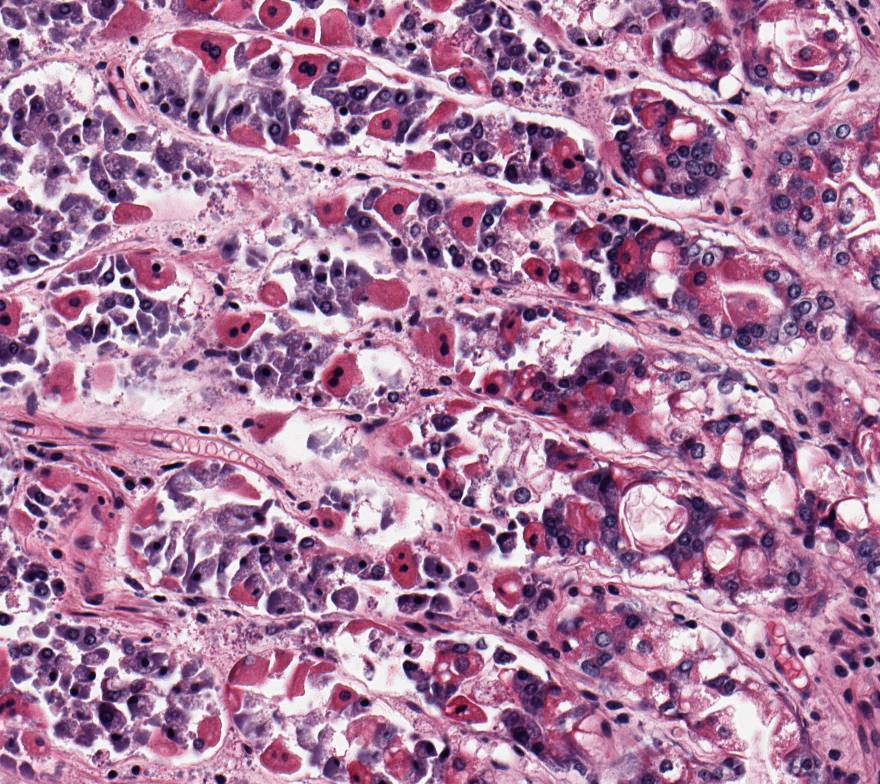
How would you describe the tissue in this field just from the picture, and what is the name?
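Chief cells, with purple-grey granular cytoplasm and small round dark nuclei, crowd the glands on the left and lower left. Cells with pale, clear or foamy cytoplasm gather mainly on the right. Sparse pink fibrous stroma with flattened spindle-shaped nuclei lies between the glands. No fat cells or bundles of smooth muscle are present. This is stomach.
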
